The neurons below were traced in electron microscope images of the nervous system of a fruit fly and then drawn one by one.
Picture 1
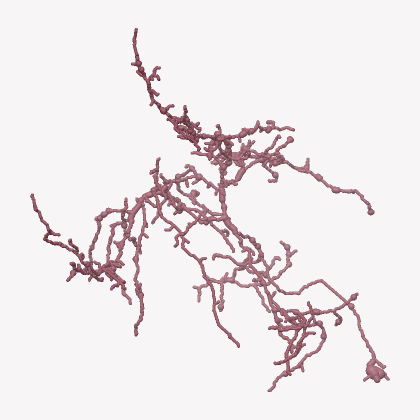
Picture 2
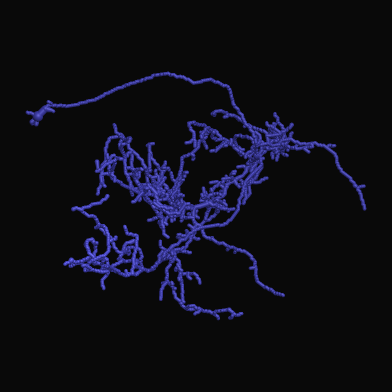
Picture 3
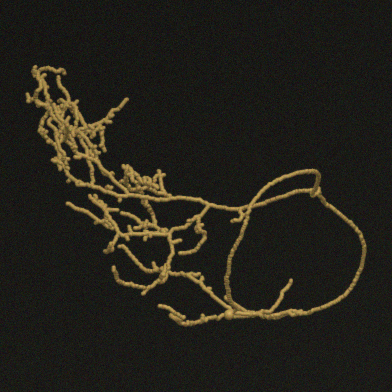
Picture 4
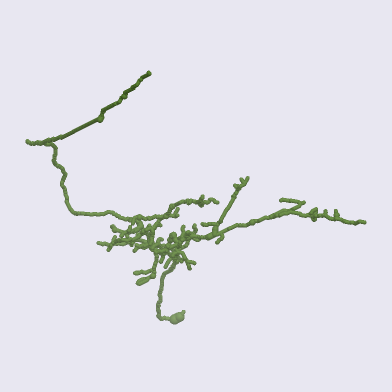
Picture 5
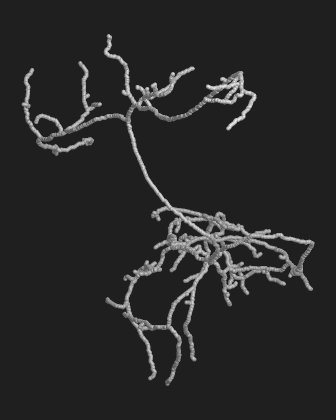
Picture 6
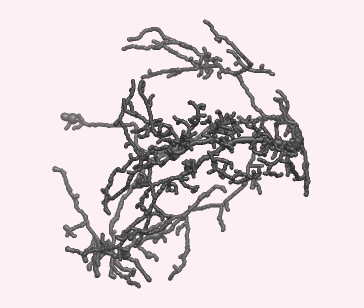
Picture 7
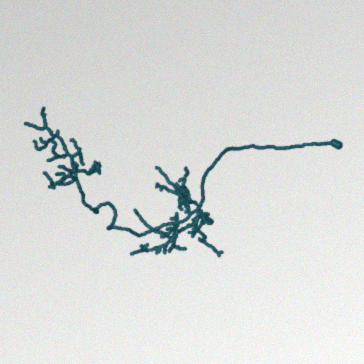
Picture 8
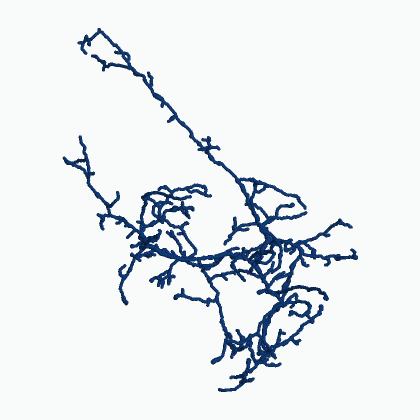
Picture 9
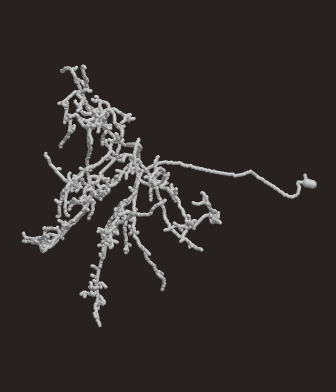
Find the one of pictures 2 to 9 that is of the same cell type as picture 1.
8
